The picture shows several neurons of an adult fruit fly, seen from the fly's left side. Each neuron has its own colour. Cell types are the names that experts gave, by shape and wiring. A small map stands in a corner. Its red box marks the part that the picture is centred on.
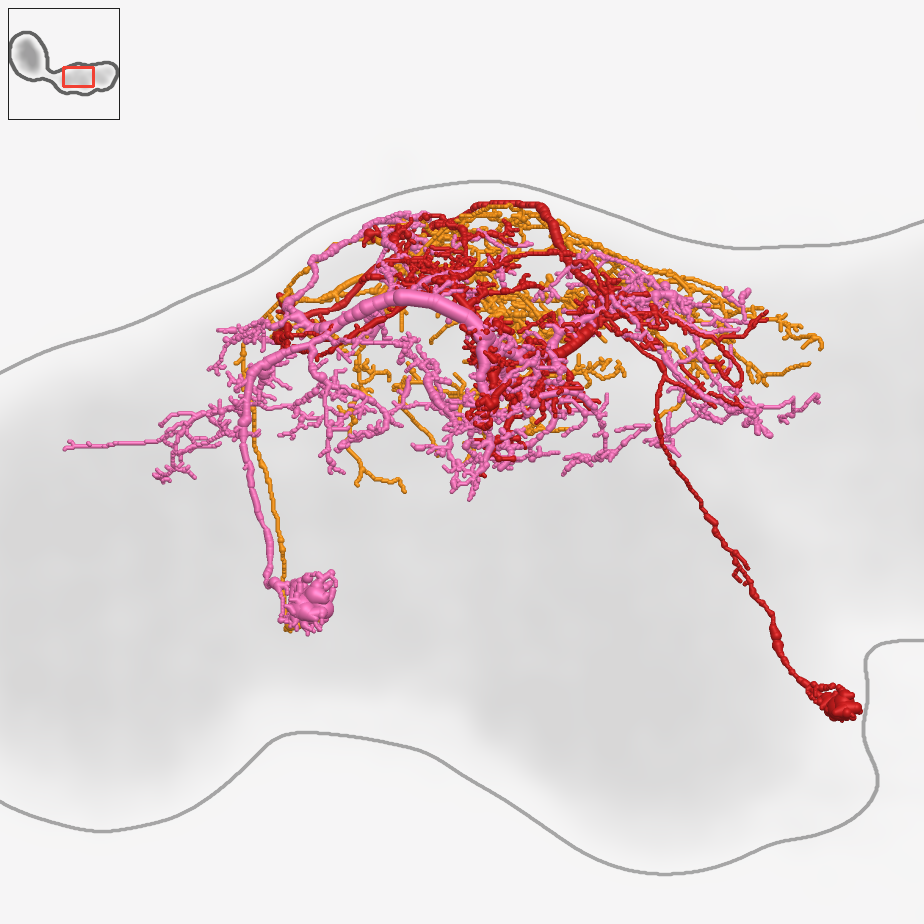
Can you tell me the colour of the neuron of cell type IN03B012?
red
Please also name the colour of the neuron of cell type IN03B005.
pink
